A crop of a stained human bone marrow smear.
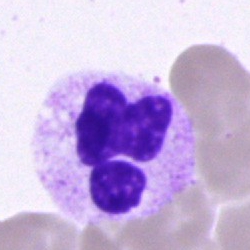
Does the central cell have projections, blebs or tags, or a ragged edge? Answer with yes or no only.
No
